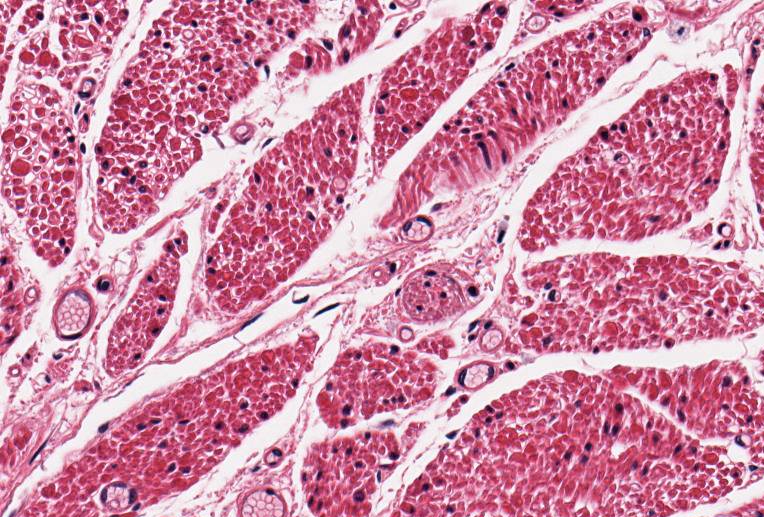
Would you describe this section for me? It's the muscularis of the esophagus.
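Pale strips of loose connective tissue, running diagonally from lower left to upper right, divide the field into many muscle bundles. Muscle cell cytoplasm stains deep pinkish red. Small dark nuclei are sparsely scattered among cross-cut muscle cell profiles. Near the centre, a larger rounded cluster with several nuclei lies in the connective tissue between bundles.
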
